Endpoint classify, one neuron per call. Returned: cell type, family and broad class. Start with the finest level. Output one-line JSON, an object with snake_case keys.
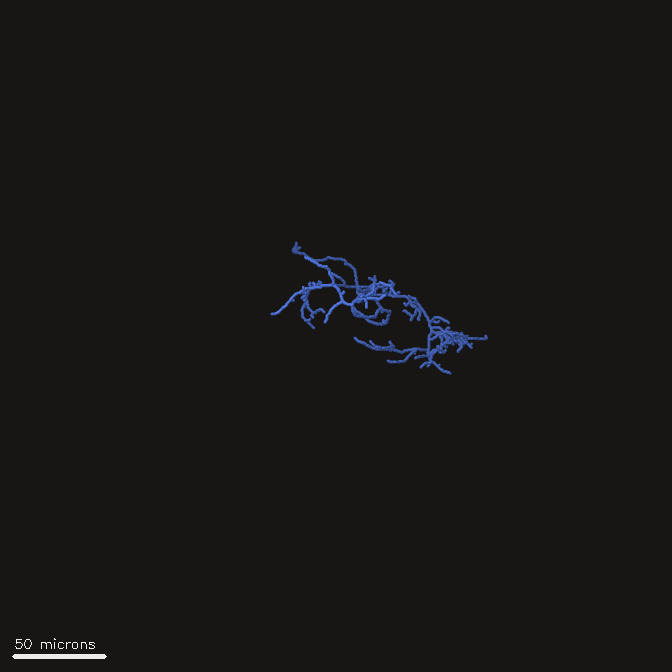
{"cell_type": "PLP059", "family": "hemilineage VLPl2_posterior", "broad_class": "central-brain intrinsic neuron"}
